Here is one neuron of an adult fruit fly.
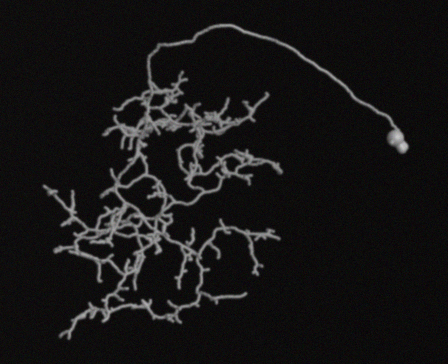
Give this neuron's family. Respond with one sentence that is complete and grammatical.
Among the members of family Cm is this neuron.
